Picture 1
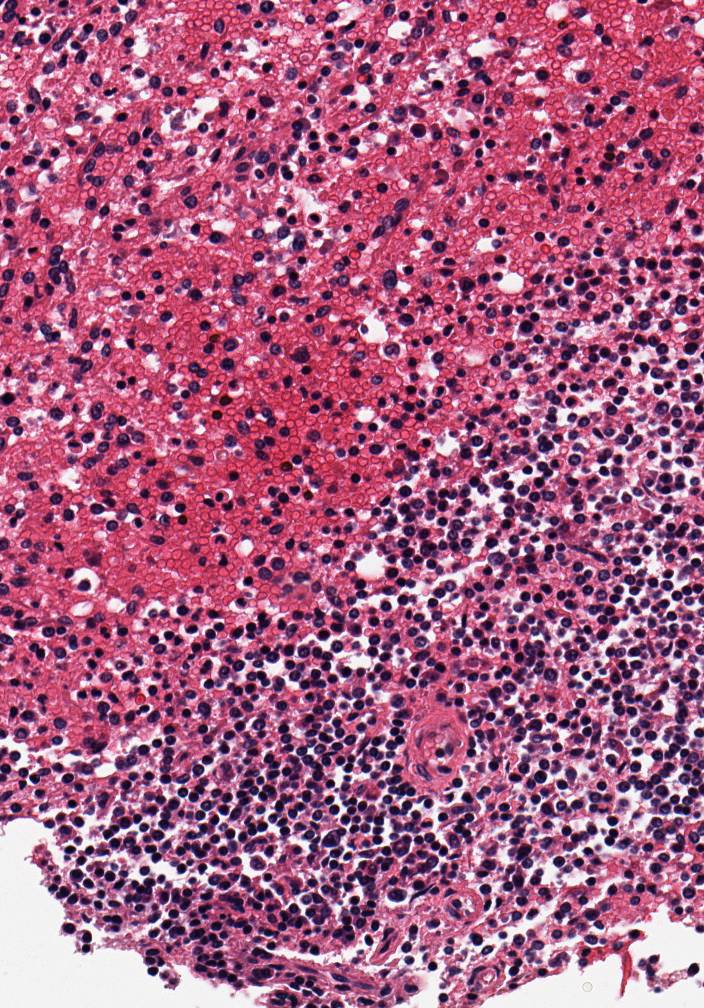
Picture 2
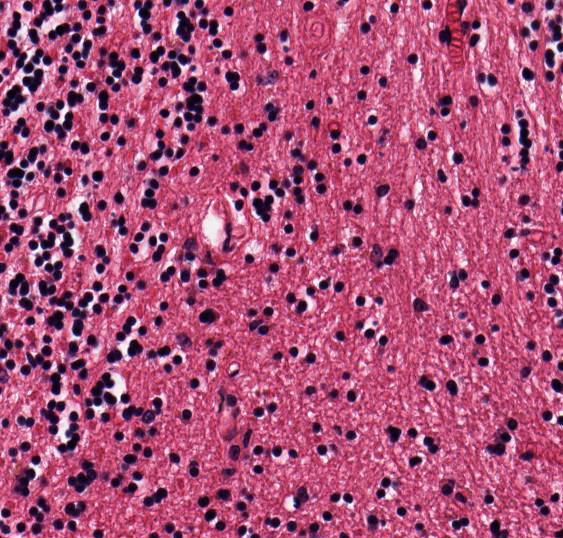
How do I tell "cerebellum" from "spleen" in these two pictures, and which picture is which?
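Here picture 1 is spleen and picture 2 is cerebellum. Both fields have crowded small dark nuclei, so look at what lies beside them. In the spleen, densely packed red blood cells fill the upper left, lying edge to edge as small pink rounded profiles. The lower right is crowded with lymphocytes, small round dark nuclei with scant cytoplasm, and among them in the lower centre sits a small thick-walled arteriole with a concentric pink wall. In the cerebellum, densely packed cells fill the left, with small, round, darkly stained nuclei and scant visible cytoplasm, thinning out toward the right. The right part is pink fibrillary tissue holding scattered single nuclei. Near the centre is a small clear space holding a thin-walled vessel, quite unlike the thick-walled arteriole of the spleen.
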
